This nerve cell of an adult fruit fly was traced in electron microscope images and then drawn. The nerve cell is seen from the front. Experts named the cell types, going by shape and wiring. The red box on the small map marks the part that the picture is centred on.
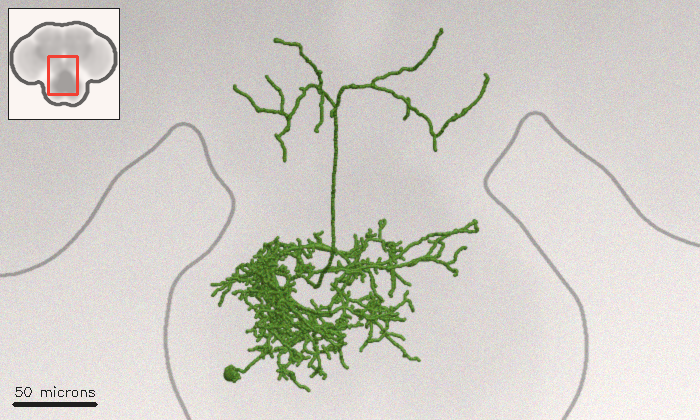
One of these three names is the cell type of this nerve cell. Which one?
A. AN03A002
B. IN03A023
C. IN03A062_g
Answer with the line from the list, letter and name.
A. AN03A002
